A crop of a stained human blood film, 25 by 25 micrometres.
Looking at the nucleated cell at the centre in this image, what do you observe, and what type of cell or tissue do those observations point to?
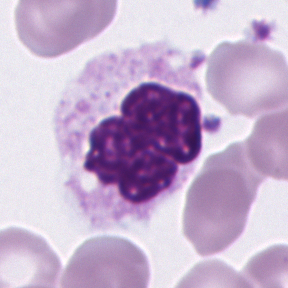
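The cell outline is roughly round, without long surface projections. A wide zone of pale pinkish-lilac cytoplasm surrounds the nucleus, and fine purplish-pink granules are scattered through it. No nucleoli can be seen in the nucleus. The cell is a segmented neutrophil.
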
